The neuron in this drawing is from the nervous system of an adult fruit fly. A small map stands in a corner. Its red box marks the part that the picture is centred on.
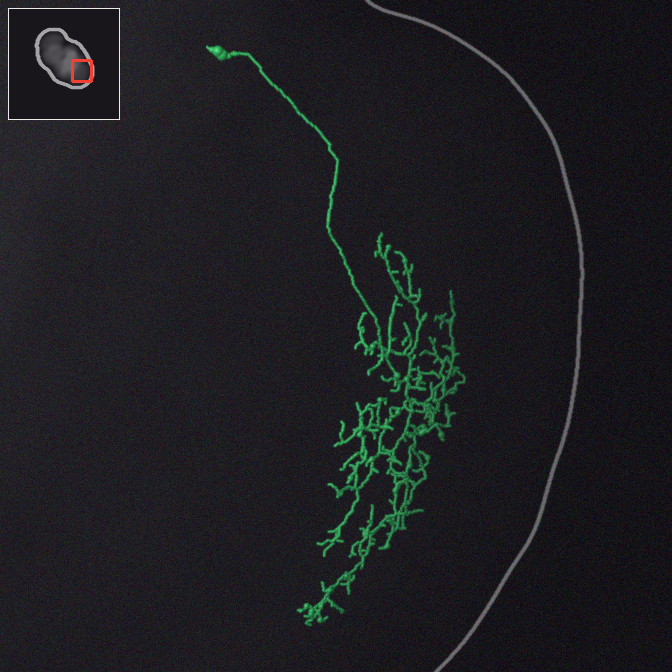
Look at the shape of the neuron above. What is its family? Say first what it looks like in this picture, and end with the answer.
Dozens of branch ends can be seen. As drawn here it is taller than it is wide. Its broad class is optic-lobe intrinsic neuron. The family is Cm.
